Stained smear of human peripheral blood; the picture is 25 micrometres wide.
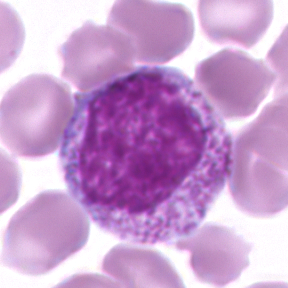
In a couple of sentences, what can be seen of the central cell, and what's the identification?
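Off-centre nucleus, toward the upper left. Cytoplasmic rim widest below the nucleus. Cytoplasm pale lilac, dotted with many fine purple granules. Cell: myelocyte.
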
